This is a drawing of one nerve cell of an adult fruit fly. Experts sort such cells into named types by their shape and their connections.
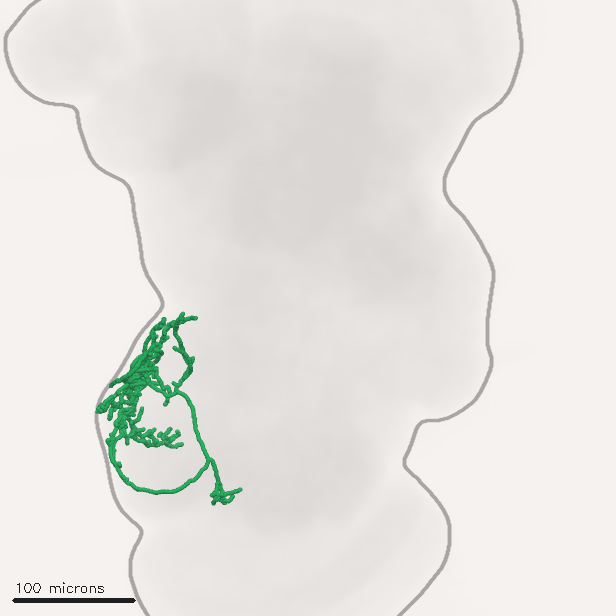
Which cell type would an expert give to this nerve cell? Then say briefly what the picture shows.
The cell type is DN1pB. Its broad class is central-brain intrinsic neuron. From top to bottom in the picture it spans about 160 microns. In this view it is taller than it is wide.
